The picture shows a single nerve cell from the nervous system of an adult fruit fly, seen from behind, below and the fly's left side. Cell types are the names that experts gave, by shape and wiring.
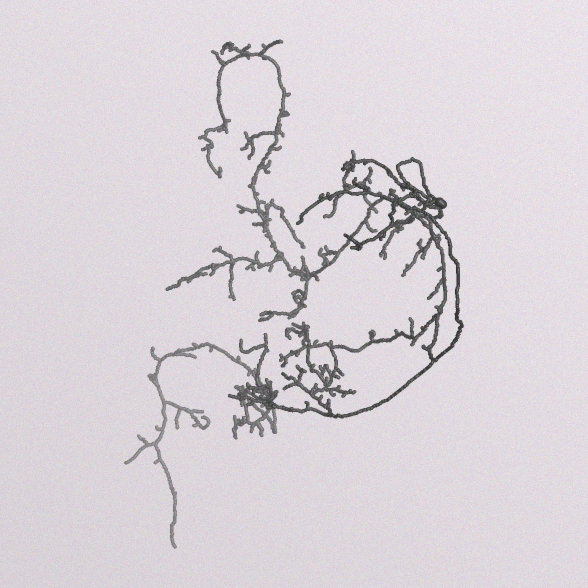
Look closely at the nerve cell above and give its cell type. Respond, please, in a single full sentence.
The type of this nerve cell is the cell type IN19A043.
